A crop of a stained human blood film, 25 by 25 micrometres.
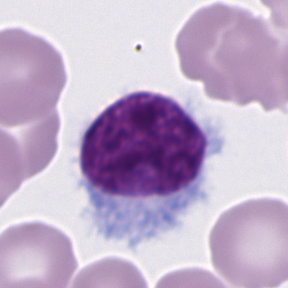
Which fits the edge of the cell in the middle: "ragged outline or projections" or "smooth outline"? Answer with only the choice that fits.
Ragged outline or projections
